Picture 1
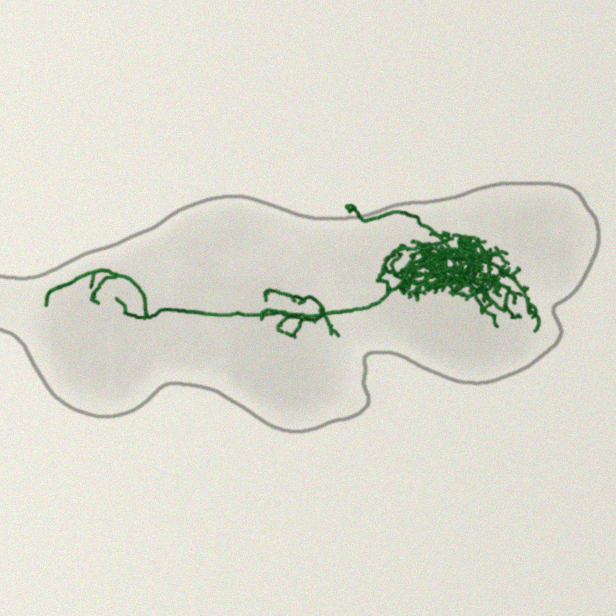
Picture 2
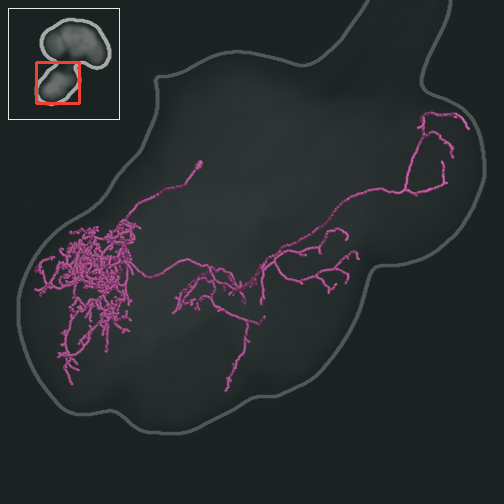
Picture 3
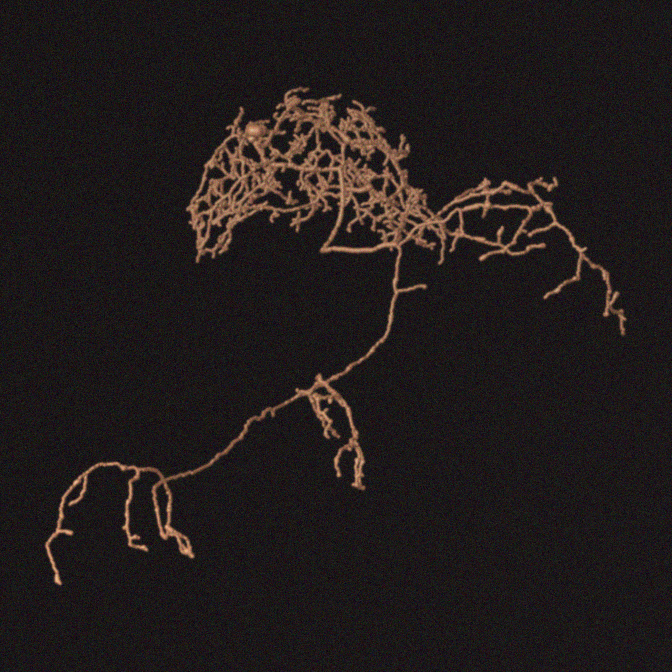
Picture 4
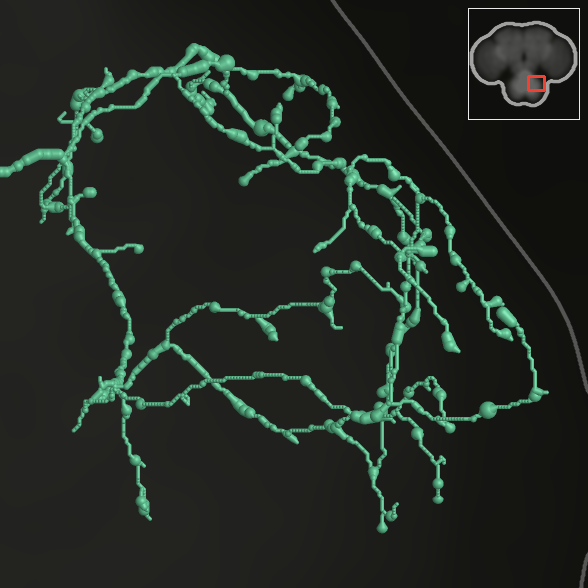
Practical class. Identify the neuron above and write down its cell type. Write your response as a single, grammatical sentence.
This neuron is included in the cell type IN19B030.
